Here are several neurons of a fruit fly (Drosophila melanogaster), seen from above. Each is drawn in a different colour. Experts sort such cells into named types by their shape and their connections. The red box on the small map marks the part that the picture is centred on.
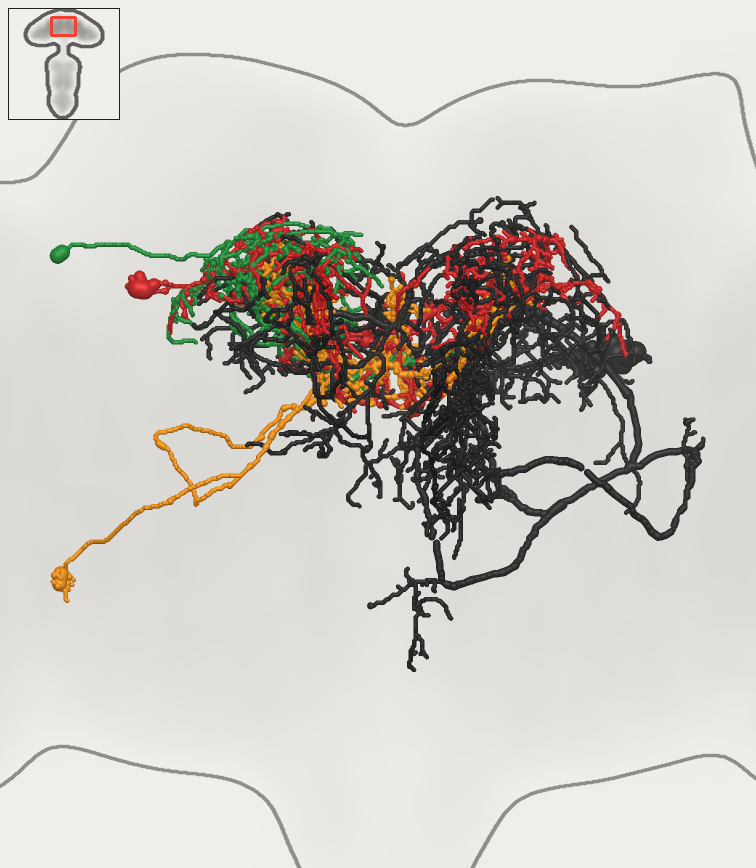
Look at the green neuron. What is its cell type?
PRW045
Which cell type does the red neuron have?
PRW062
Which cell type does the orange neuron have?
PRW063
